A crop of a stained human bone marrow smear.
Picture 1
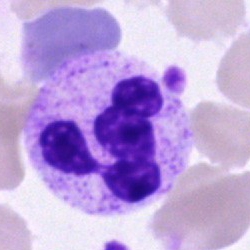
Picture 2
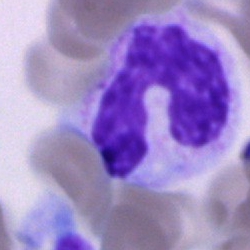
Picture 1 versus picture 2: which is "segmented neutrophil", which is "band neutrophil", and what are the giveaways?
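Picture 1: segmented neutrophil; picture 2: band neutrophil. Picture 2 nucleus: one continuous band, curved into a horseshoe opening toward the bottom, not divided by thin strands into lobes.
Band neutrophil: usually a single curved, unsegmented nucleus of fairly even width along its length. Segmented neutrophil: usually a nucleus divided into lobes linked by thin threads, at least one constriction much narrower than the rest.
Chromatin dark purple in both; densely clumped in 1, coarsely clumped in 2. Picture 1: outline round and smooth; cytoplasm plentiful, pale pinkish-lilac, fine purple granules scattered throughout. Picture 2: fine pinkish-lilac granules, sparsely scattered in the cytoplasm.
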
